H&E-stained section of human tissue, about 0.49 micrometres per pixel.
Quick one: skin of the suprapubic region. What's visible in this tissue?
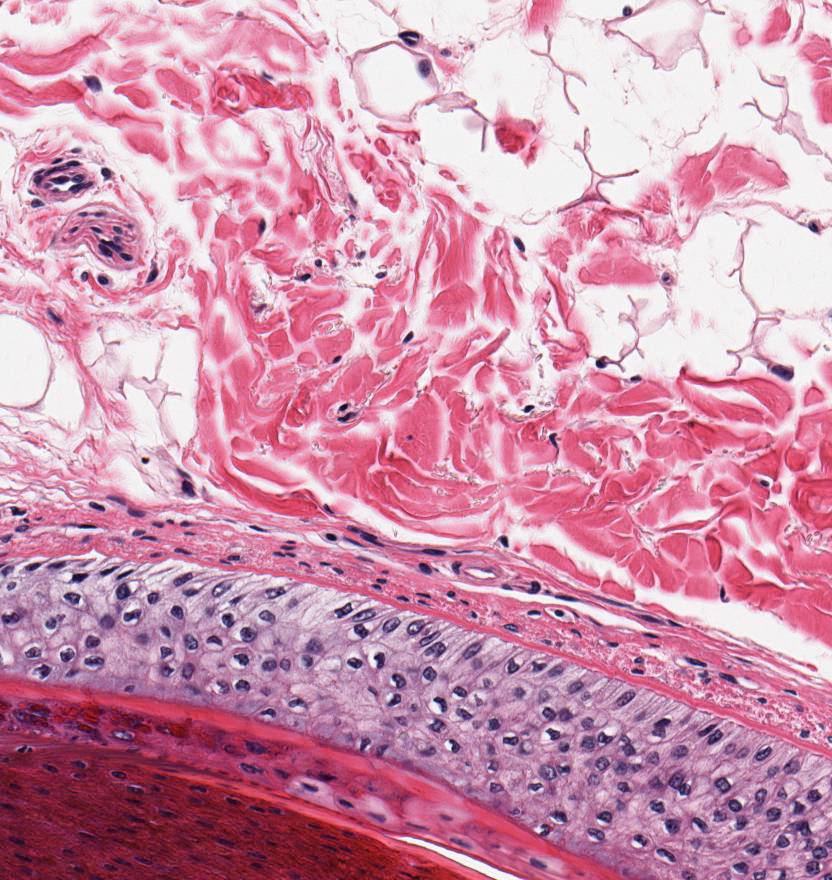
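See that curved band running across the lower part, from left to lower right? That's hyaline cartilage: a pale lilac matrix with chondrocytes sitting in lacunae. Under it, at the bottom left, there's a dense tissue staining deep red. Up at the upper right you've got fat cells, just empty spaces with thin septa between them.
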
